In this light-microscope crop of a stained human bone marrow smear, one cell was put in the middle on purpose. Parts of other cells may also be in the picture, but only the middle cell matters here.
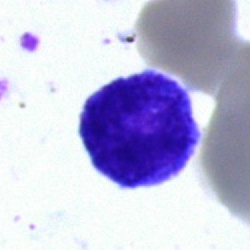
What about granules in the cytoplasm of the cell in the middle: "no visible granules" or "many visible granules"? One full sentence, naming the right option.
Not a single granule can be seen in its cytoplasm.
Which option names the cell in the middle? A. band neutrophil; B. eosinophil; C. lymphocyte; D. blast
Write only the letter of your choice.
C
